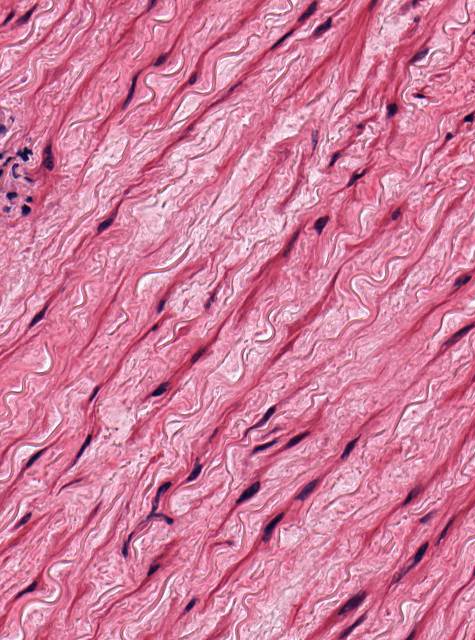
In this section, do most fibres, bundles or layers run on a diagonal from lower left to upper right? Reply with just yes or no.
Yes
